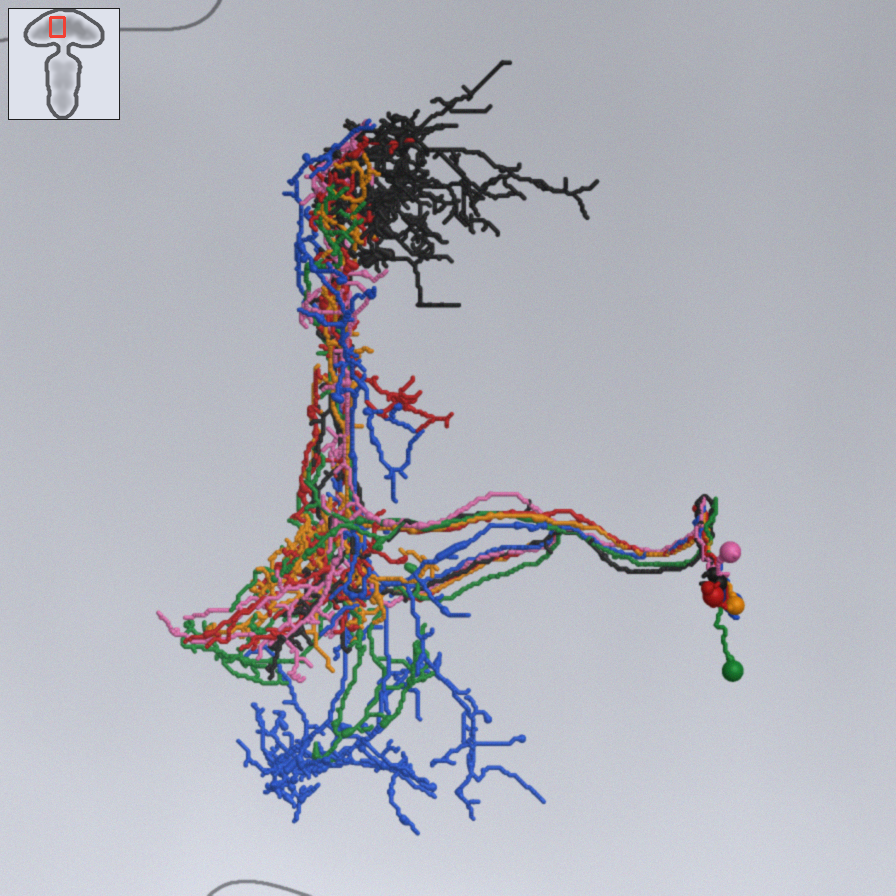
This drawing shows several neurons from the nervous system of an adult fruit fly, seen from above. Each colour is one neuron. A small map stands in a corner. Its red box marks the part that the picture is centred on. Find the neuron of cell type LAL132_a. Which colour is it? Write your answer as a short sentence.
The colour is red.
